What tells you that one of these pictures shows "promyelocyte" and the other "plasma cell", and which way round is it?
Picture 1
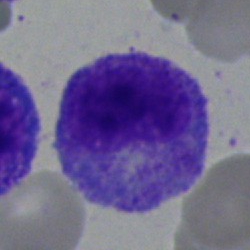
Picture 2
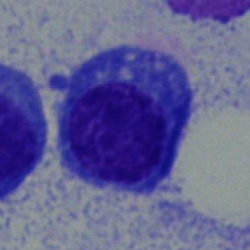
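Picture 1 shows a promyelocyte, and picture 2 a plasma cell. In the promyelocyte, the nucleus fills the upper part of the cell, most of the cytoplasm lying below it. Its cytoplasm is a paler bluish-violet than the nucleus, with a fine violet speckled texture and a paler patch in the lower middle. The plasma cell has deep blue cytoplasm and dark purple chromatin. Several small clear vacuoles lie in the cytoplasm above the nucleus, and a small round blue bleb projects from the upper left edge.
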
